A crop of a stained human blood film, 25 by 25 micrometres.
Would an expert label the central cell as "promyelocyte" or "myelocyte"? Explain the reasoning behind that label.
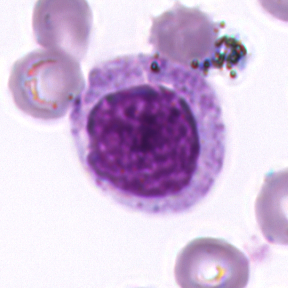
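It is a myelocyte. The deciding point is the granules: those scattered through the cytoplasm are fine and purple.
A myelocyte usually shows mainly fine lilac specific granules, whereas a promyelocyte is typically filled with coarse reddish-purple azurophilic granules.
Beyond that, the chromatin is dark purple and clumped with paler gaps, and the pale lilac rim of cytoplasm is widest above and to the right of the nucleus.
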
